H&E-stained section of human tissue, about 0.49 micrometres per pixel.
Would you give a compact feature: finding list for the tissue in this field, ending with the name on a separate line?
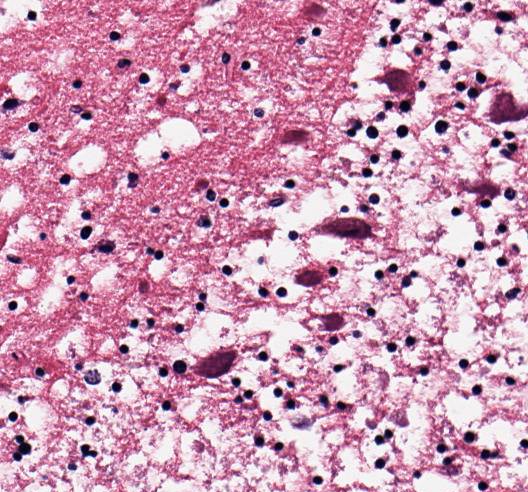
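Nuclei: small, round, dark-staining, no visible cytoplasm, densely scattered throughout
Neurons: a few, much larger, angular tapering cell bodies, centre and right
Spaces: mostly round vacuoles of varying size, some haloing cells
Absent: epithelium, glands
Name: cerebellum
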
